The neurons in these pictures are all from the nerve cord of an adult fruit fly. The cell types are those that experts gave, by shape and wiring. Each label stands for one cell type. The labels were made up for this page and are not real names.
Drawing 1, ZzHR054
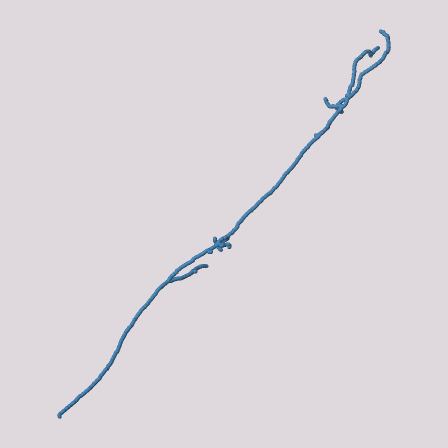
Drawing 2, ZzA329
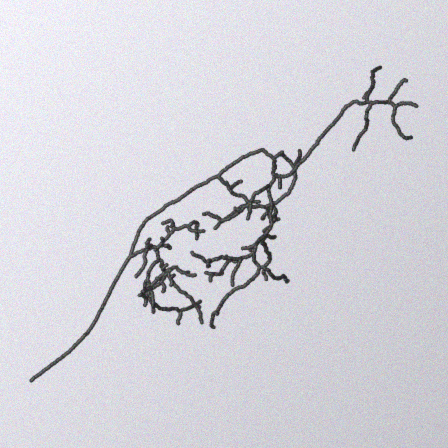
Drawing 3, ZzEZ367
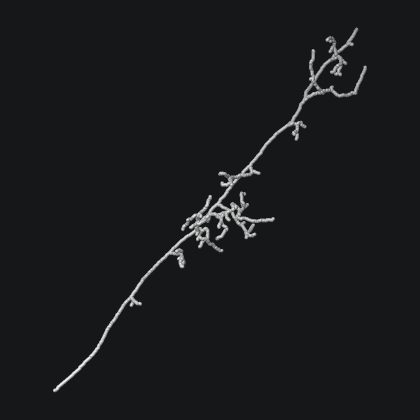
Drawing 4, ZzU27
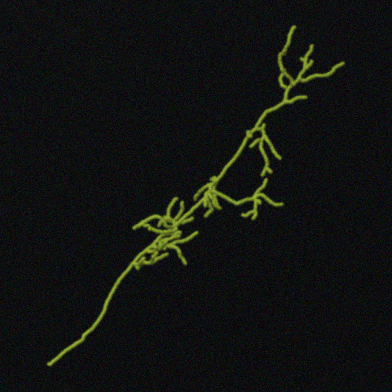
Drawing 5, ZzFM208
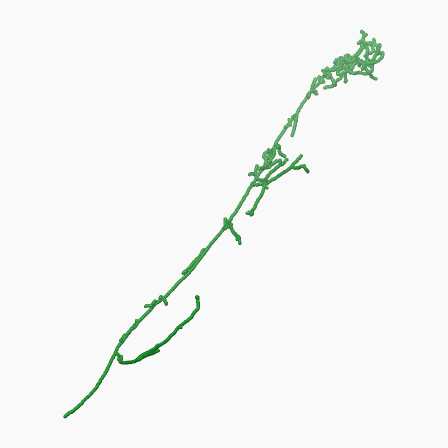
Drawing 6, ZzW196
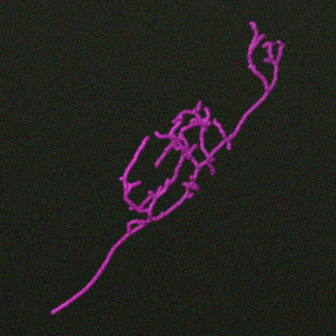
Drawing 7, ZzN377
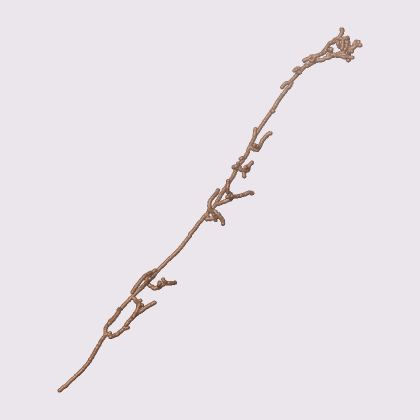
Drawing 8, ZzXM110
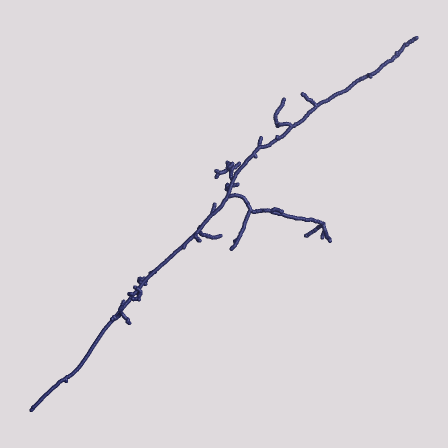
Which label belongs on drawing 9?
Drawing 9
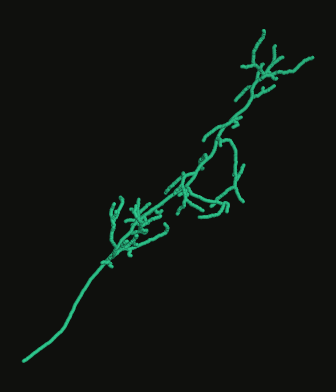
ZzU27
